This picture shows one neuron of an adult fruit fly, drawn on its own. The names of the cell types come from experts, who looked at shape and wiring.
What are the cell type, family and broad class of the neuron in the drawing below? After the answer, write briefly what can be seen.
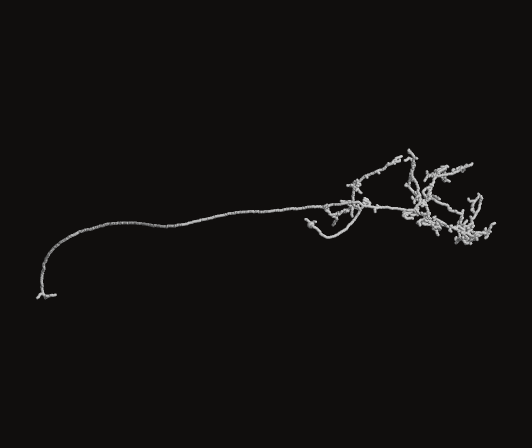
It is of cell type AN08B061. The family is hemilineage 08B. Its broad class is ascending neuron. The cell body is in the middle of the picture. In this view it is more than twice as wide as it is tall.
